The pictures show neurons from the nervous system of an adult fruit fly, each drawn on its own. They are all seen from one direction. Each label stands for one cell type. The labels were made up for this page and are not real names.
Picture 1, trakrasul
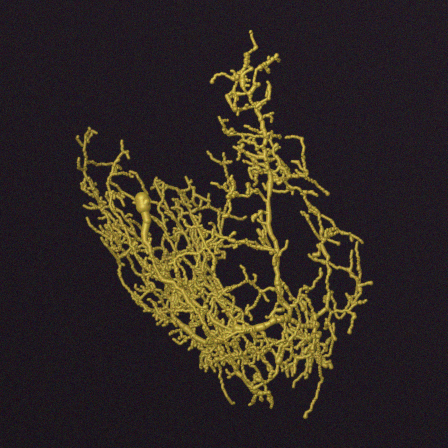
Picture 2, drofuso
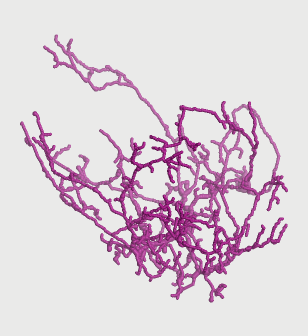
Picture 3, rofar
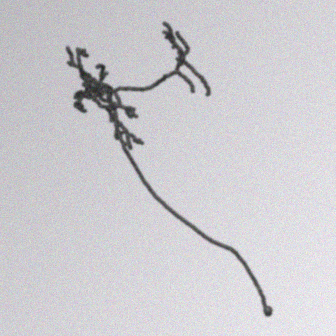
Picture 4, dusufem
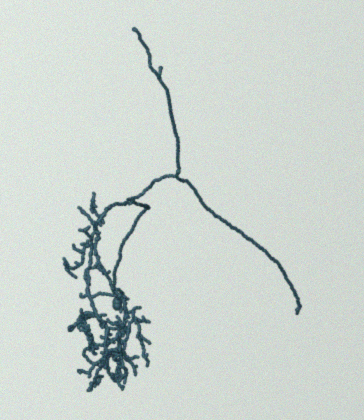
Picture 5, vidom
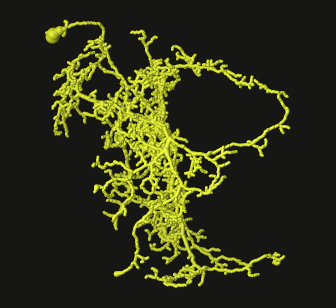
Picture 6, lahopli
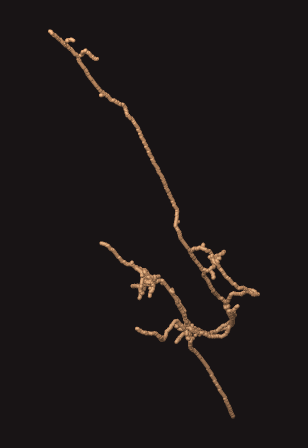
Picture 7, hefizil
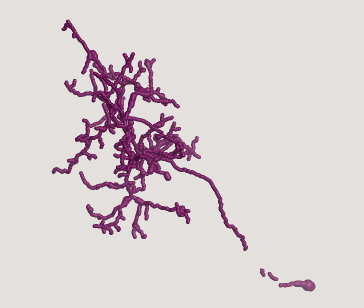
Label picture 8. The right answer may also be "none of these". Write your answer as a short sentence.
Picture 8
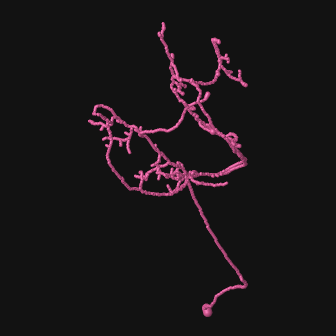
It belongs to lahopli.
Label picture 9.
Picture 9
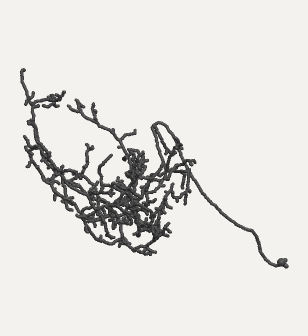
It belongs to drofuso.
